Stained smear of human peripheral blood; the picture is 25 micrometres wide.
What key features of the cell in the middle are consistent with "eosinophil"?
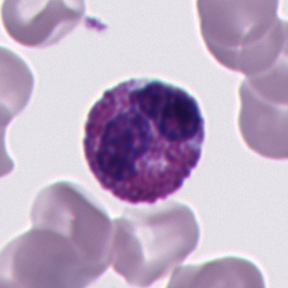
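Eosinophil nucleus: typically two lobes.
Here one lobe lies toward the upper right and the other toward the left; this fits.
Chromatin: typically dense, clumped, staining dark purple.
Here dark purple and densely clumped; this fits.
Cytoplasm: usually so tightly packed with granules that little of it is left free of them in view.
Here the cytoplasm is packed with coarse granules; this fits. Also seen: granule-filled cytoplasm reddish-purple overall; cell about 11 micrometres across.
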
